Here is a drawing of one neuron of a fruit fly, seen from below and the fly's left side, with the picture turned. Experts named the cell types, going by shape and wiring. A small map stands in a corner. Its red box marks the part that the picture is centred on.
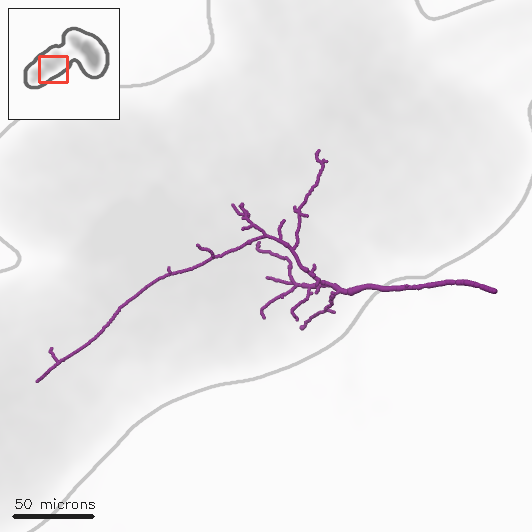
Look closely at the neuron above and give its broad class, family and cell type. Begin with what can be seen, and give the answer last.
It lies in the nerve cord. By the scale bar it is about 300 microns wide in this view. It is a sensory neuron entering the nerve cord. Its family is called class mechanosensory proprioceptive. The cell type is SNpp06.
